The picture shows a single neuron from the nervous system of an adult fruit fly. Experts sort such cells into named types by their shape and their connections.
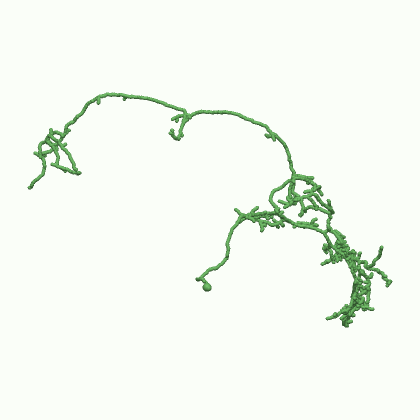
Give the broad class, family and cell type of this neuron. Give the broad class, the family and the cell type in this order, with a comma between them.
central-brain intrinsic neuron, hemilineage DM4_dorsal, pC1_8b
